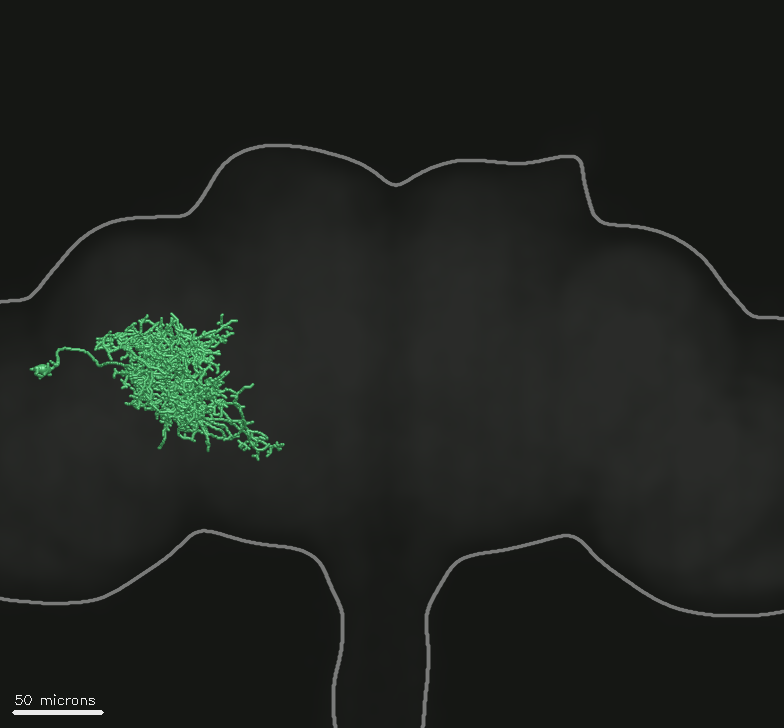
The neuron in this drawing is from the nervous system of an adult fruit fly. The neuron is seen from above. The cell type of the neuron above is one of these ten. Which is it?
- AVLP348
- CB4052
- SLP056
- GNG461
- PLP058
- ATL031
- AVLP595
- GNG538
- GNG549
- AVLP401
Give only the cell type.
SLP056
